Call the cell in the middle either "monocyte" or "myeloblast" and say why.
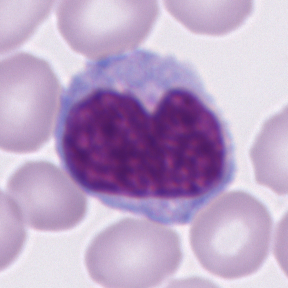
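It's a monocyte, not a myeloblast. Notice the slightly irregular outline with its finely ruffled edge. The chromatin is mottled, with lighter patches lying between darker clumps. The nucleus fills about 60% of the cell's area, and the pale greyish blue cytoplasm forms its widest band above the nucleus.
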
